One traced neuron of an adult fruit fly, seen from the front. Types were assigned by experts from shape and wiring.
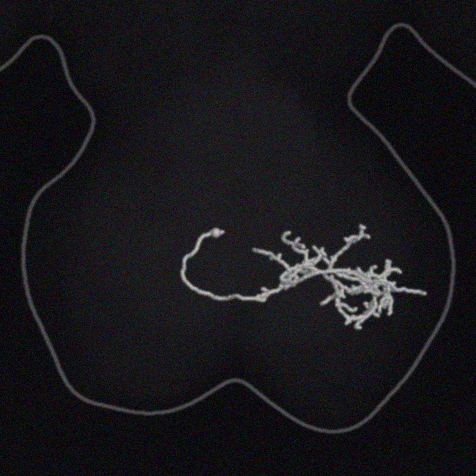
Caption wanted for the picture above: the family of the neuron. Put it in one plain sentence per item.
The family is hemilineage 01A.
